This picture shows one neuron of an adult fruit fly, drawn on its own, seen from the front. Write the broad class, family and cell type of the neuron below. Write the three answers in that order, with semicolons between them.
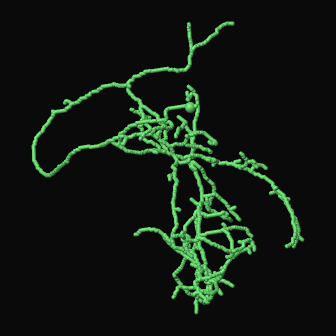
central-brain intrinsic neuron; hemilineage VLPl&d1_dorsal; CB3287b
